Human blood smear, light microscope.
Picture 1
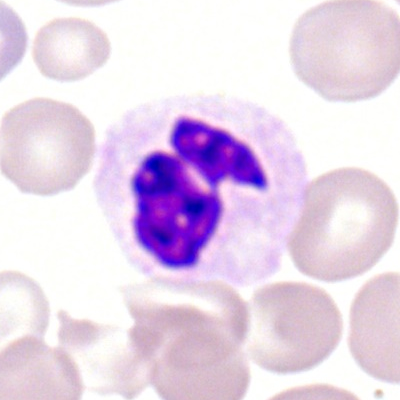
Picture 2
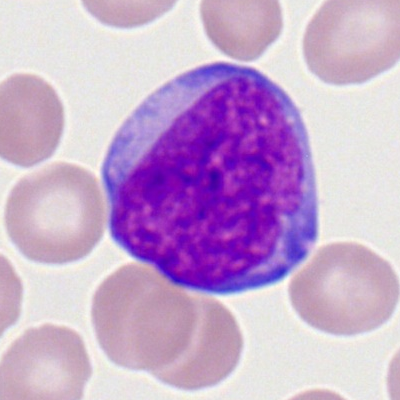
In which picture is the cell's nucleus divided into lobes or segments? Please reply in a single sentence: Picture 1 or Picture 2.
The cell shown in Picture 1 has a nucleus formed of distinct lobes.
